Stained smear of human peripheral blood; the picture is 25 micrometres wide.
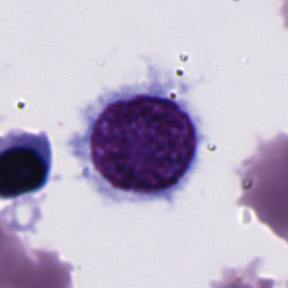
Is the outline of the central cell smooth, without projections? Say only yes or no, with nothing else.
No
